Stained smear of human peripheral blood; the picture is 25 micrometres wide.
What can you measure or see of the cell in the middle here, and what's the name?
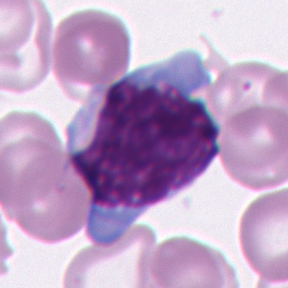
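Start with the nucleus: it is a single unlobed mass, about 13 by 11 micrometres, with small reddish dots scattered over it. Around it, the cytoplasm is pale blue. Now look at the lower left, where a pale blue tag of cytoplasm juts out from the cell. This is a typical lymphocyte.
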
